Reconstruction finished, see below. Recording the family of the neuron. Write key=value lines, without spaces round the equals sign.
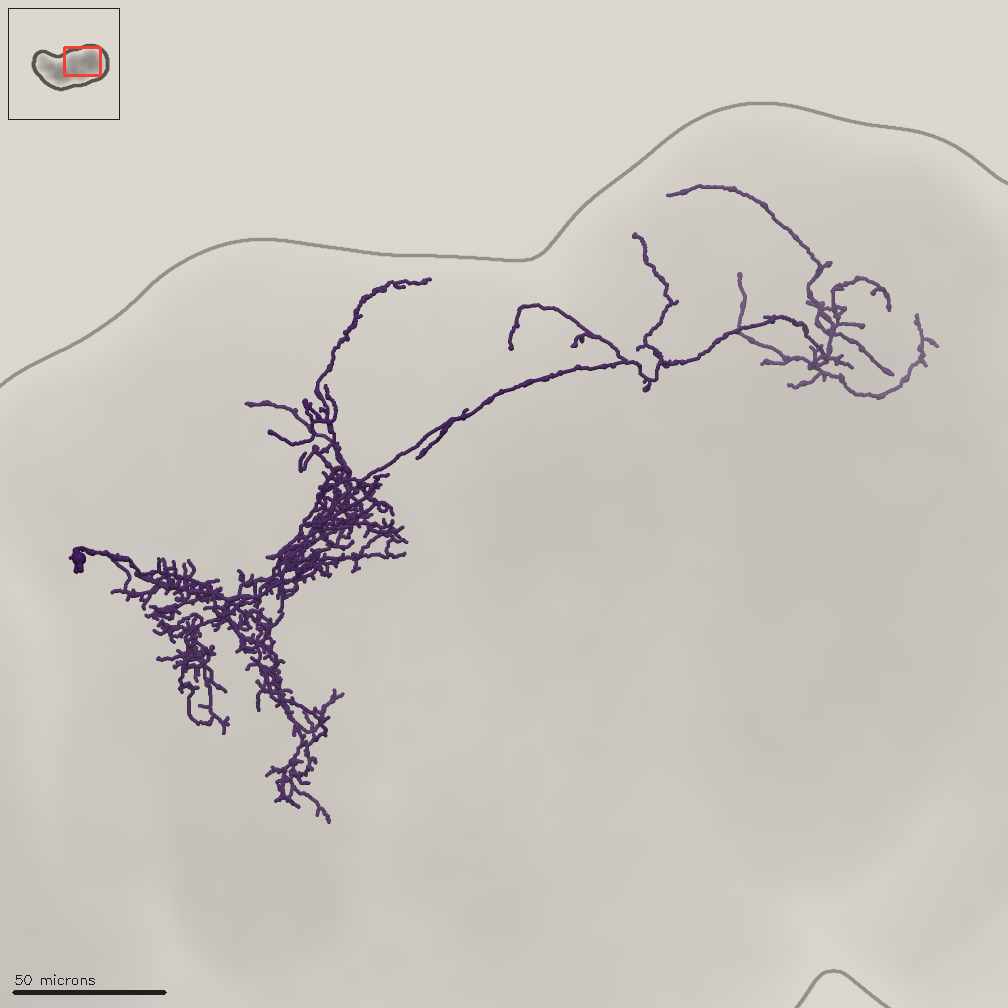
family=hemilineage SLPal2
